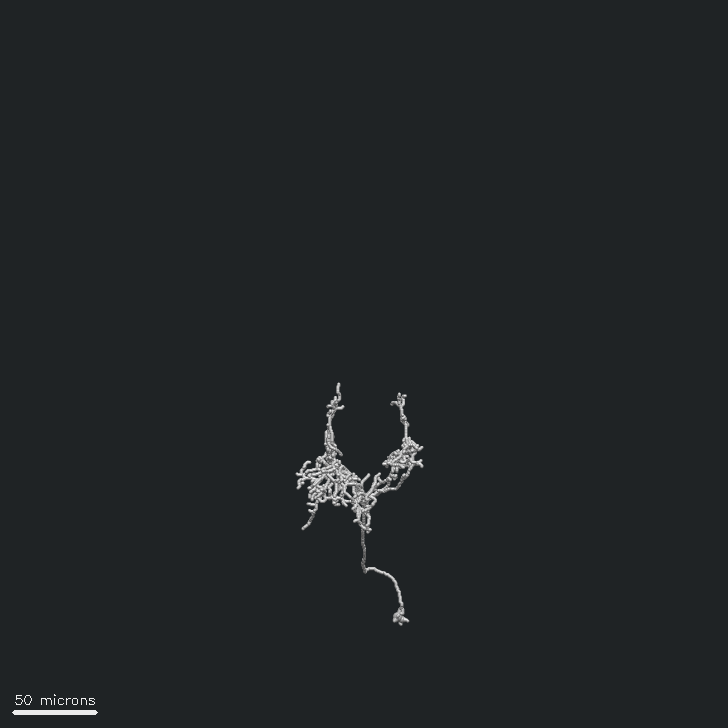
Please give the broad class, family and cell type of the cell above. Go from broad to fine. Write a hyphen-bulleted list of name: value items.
- broad class: central-brain intrinsic neuron
- family: hemilineage LB5
- cell type: PRW061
